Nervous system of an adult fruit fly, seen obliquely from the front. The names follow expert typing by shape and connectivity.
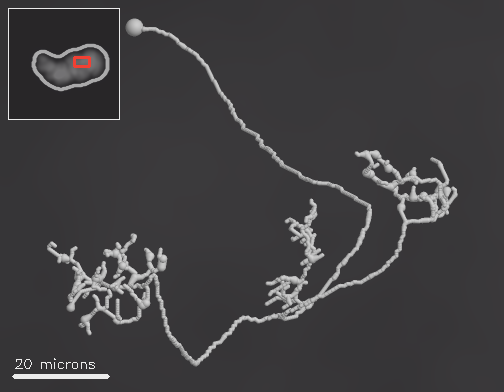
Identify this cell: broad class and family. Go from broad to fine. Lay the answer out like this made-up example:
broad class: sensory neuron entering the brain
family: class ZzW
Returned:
broad class: central-brain intrinsic neuron
family: class CX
